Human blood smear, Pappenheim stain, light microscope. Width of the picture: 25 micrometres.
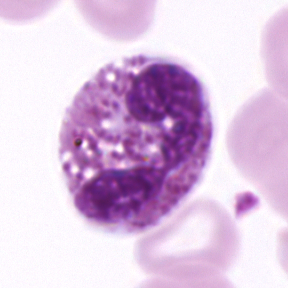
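Eosinophil in a stained smear of peripheral blood, about 16 by 13 micrometres. Its nucleus splits into two large lobes, one at the upper right and one at the lower left. Coarse purple-pink granules crowd the cytoplasm, with small unstained white spots scattered between them.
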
